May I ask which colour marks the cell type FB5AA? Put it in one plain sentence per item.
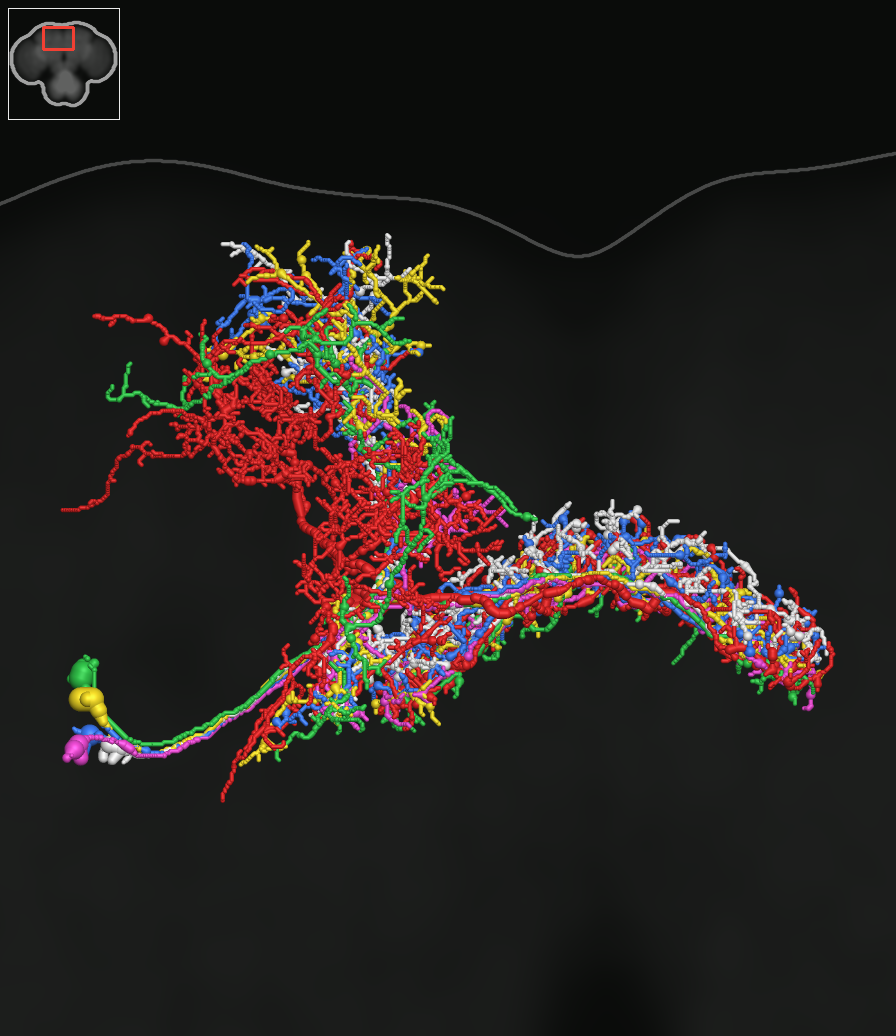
The colour is yellow.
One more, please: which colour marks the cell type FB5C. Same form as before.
The colour is green.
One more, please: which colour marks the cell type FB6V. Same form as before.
The colour is blue.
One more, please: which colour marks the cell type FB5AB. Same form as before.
The colour is red.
